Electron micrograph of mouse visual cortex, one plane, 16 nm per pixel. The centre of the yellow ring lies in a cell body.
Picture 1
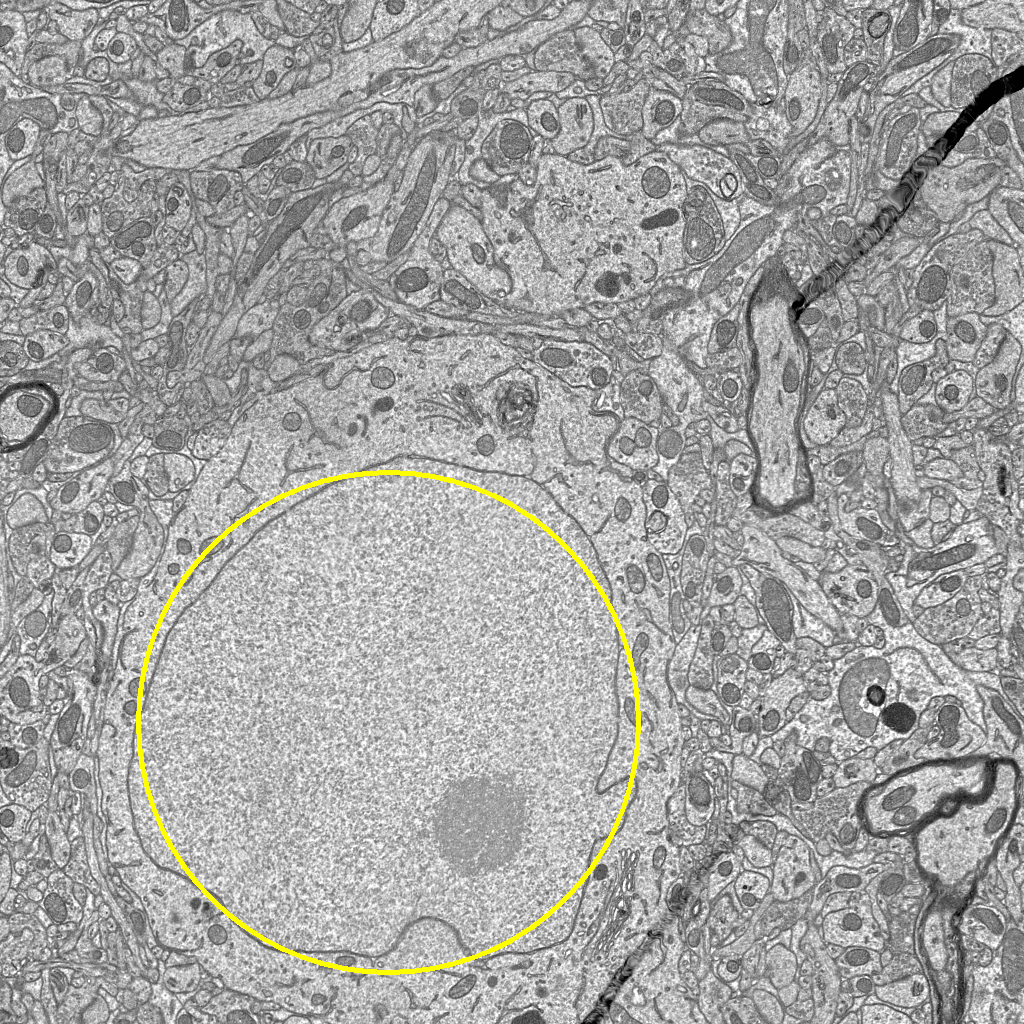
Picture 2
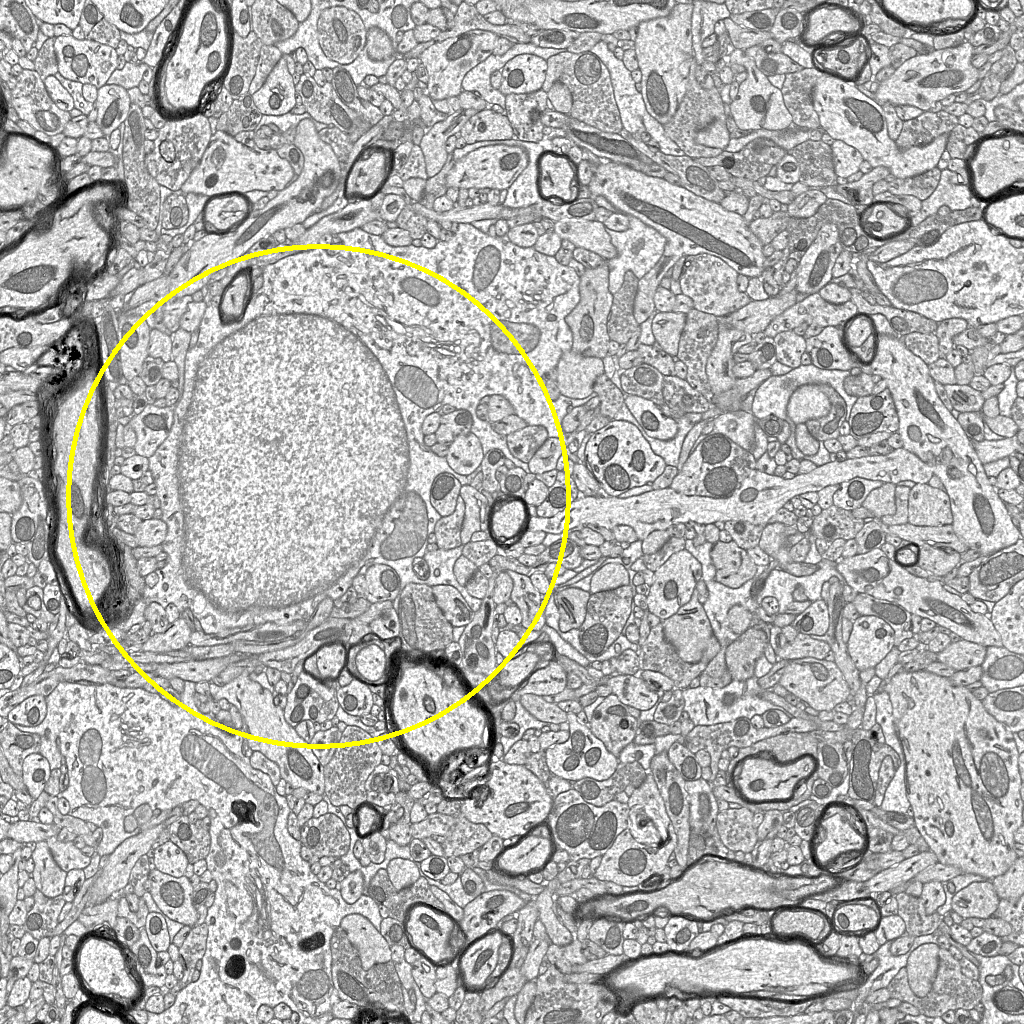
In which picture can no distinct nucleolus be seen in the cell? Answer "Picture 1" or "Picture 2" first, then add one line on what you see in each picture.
Picture 2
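What picture 1 shows: A single nucleolus lies in the lower right part of the nucleus.
What picture 2 shows: No distinct dense nucleolus is seen in the nucleus.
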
